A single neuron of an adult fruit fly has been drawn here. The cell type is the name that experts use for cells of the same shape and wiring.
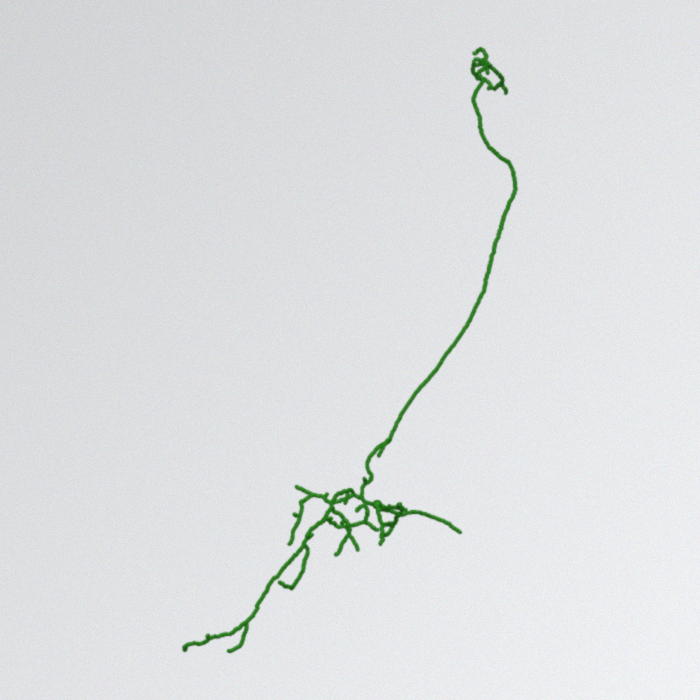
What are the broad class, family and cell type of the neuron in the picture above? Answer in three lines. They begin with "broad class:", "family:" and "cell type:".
broad class: sensory neuron ascending to the brain
family: class mechanosensory proprioceptive
cell type: SApp04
